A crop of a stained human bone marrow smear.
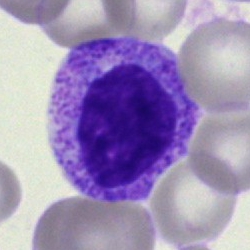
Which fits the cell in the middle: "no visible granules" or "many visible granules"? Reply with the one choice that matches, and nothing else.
Many visible granules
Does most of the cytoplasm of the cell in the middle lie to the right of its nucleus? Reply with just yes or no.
No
